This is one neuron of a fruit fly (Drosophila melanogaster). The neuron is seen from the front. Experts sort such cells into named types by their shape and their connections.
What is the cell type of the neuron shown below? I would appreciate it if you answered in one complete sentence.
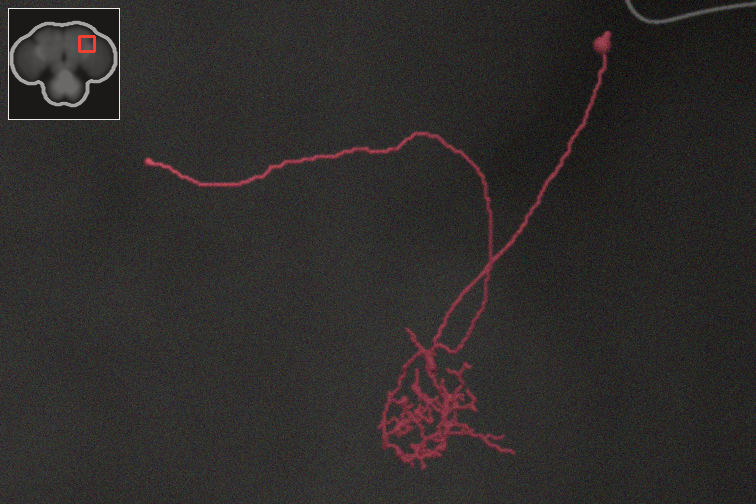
On the level of cell type, this neuron is LC10b.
